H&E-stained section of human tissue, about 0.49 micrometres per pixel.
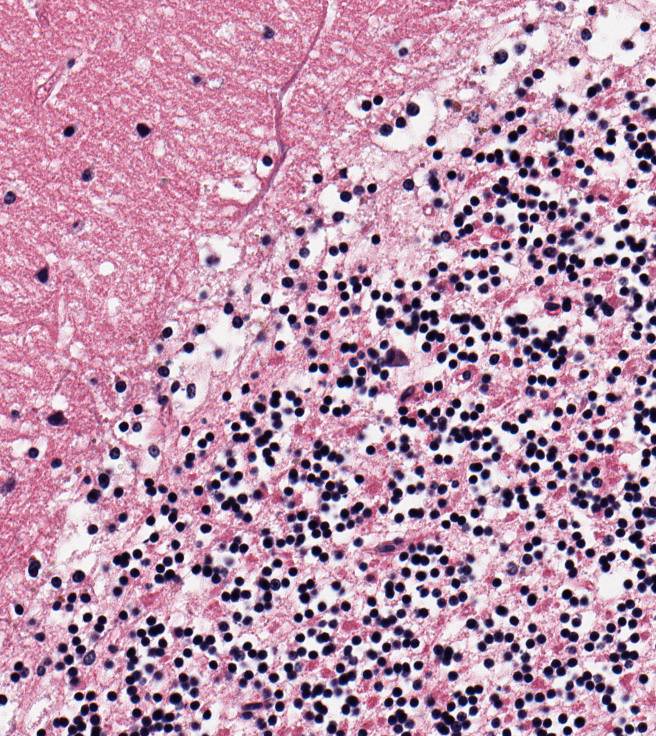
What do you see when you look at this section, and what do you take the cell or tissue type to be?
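A diagonal boundary divides the field into two areas. At upper left is a pale pink, finely fibrillar background with only a few scattered nuclei. At lower right, small, round, uniformly dark nuclei with little visible cytoplasm are densely crowded. No epithelium is present. The section is cerebellum.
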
